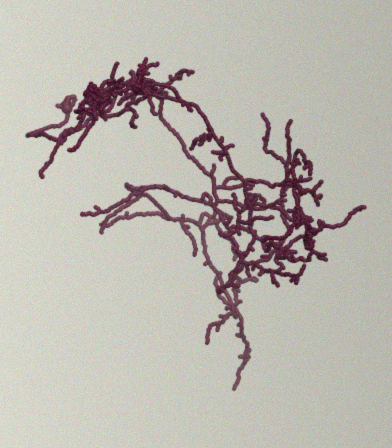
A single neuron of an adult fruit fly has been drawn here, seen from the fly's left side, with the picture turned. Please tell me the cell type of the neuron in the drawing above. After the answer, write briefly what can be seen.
It is of cell type PS214. It is a central-brain intrinsic neuron. Its cell body lies at the upper left of the picture. Dozens of branch ends can be seen.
